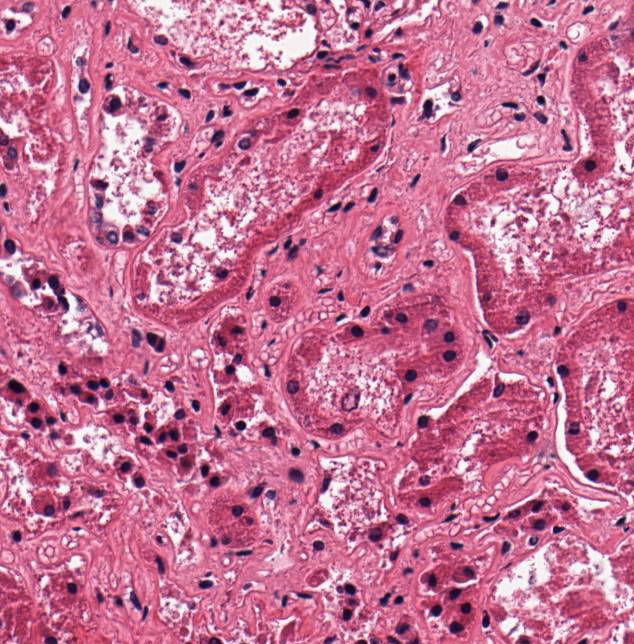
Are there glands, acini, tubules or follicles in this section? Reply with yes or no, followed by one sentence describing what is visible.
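Yes. The tubules are lined by a single layer of cuboidal to low columnar cells with abundant granular eosinophilic cytoplasm.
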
